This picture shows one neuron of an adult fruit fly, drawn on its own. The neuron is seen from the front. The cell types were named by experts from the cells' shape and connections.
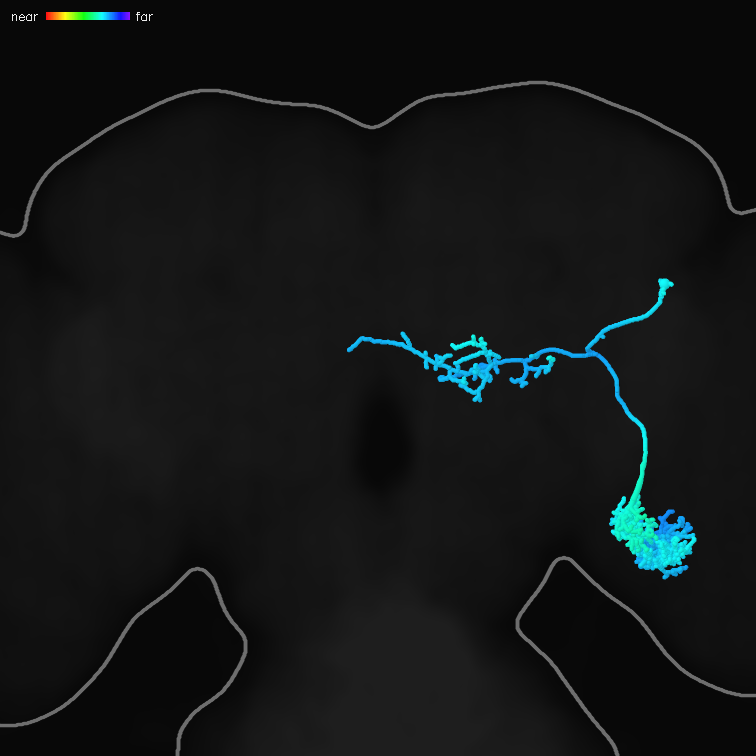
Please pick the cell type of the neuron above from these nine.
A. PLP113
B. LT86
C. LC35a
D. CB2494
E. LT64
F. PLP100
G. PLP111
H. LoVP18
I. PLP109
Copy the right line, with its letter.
H. LoVP18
